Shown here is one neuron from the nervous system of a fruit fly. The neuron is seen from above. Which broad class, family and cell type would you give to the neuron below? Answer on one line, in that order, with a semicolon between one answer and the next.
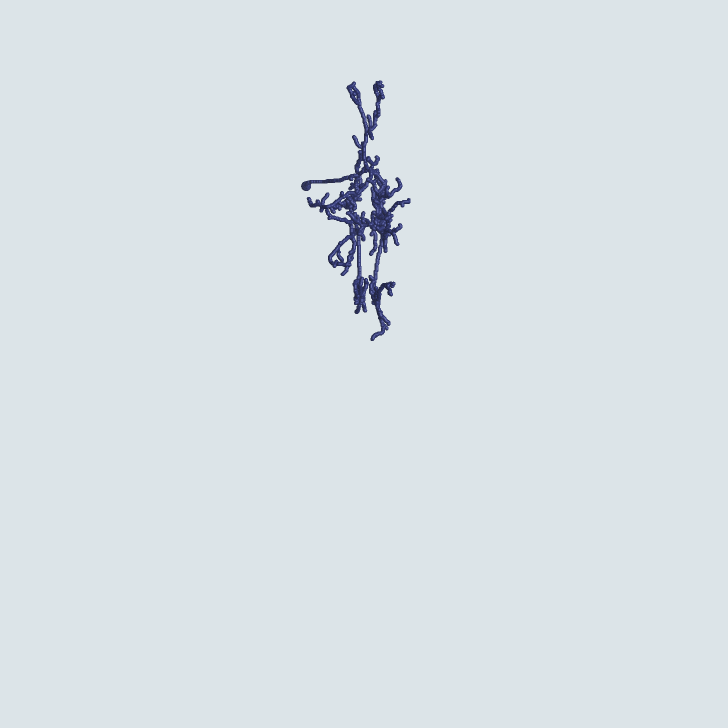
nerve-cord intrinsic neuron; hemilineage 05B; IN05B082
